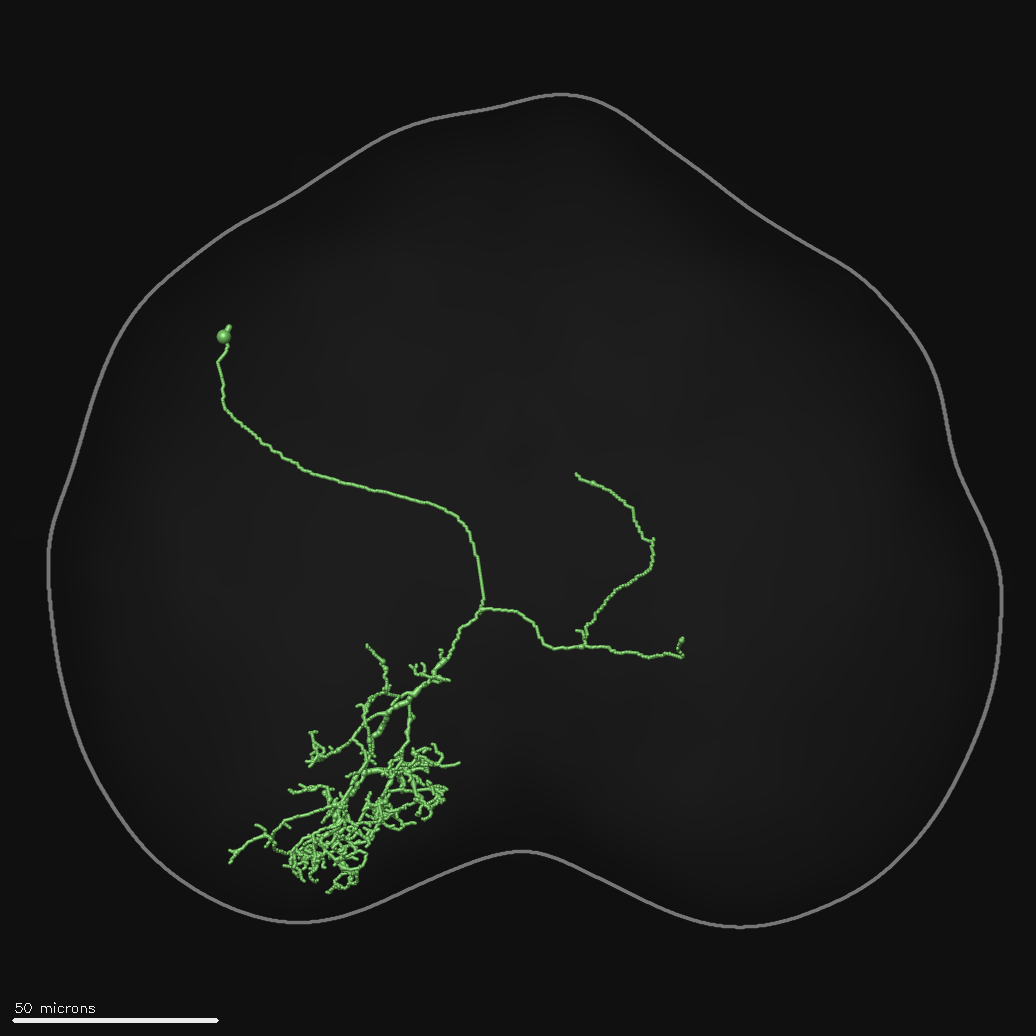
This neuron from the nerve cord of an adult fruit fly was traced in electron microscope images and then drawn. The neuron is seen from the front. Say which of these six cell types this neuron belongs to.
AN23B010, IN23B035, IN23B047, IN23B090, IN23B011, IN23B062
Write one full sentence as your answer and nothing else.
The cell type that this neuron has is IN23B047.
